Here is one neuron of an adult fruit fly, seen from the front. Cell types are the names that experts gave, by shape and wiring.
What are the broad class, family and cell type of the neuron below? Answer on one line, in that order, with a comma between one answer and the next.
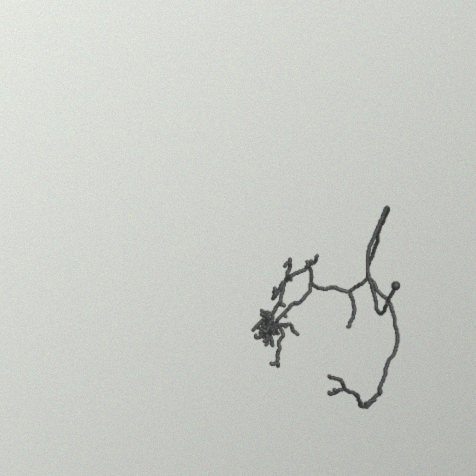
nerve-cord intrinsic neuron, hemilineage 08A, IN08A041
